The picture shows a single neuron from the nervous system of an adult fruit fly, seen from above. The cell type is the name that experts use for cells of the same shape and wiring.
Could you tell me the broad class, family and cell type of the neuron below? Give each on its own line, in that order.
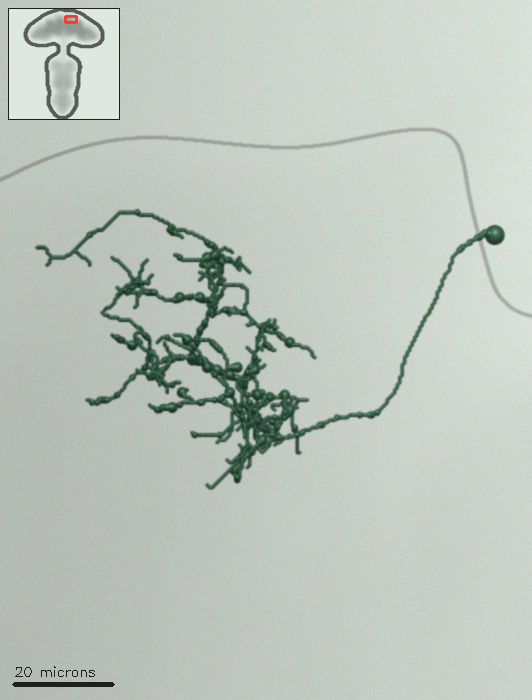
central-brain intrinsic neuron
hemilineage EBa1
CRE052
